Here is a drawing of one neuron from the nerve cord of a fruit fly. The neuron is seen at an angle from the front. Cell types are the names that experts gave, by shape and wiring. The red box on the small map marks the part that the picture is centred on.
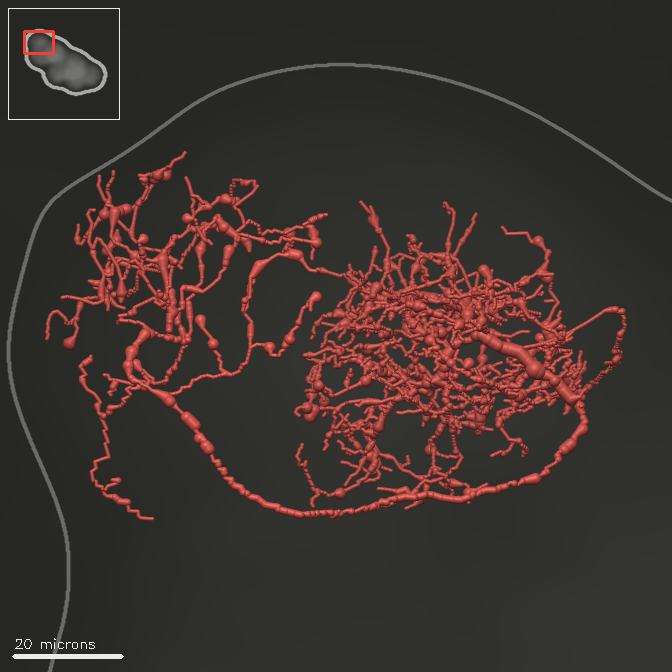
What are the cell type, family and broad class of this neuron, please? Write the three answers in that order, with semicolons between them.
IN01A043; hemilineage 01A; nerve-cord intrinsic neuron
